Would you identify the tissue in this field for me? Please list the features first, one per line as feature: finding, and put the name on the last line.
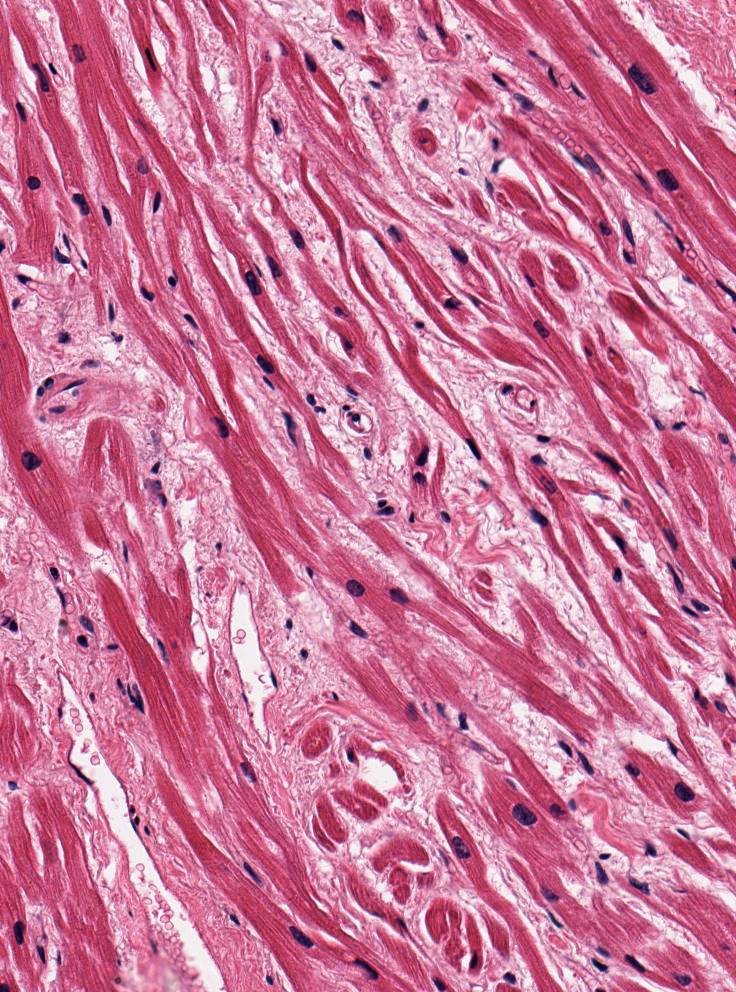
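Fibres: lots of them branch and join their neighbours
Nuclei: single, oval, central in the fibres
Cross-cut fibres: small rounded group near lower middle
Stroma: small dark spindle-shaped nuclei scattered between fibres
Name: atrial appendage of the heart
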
